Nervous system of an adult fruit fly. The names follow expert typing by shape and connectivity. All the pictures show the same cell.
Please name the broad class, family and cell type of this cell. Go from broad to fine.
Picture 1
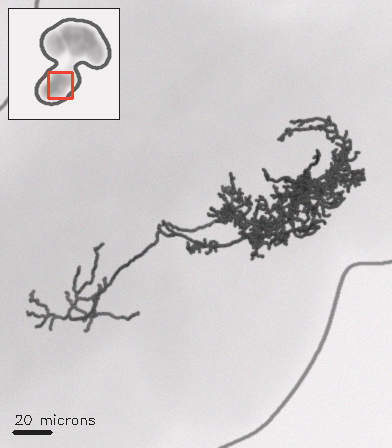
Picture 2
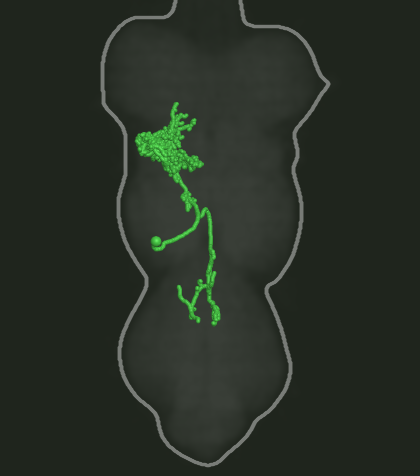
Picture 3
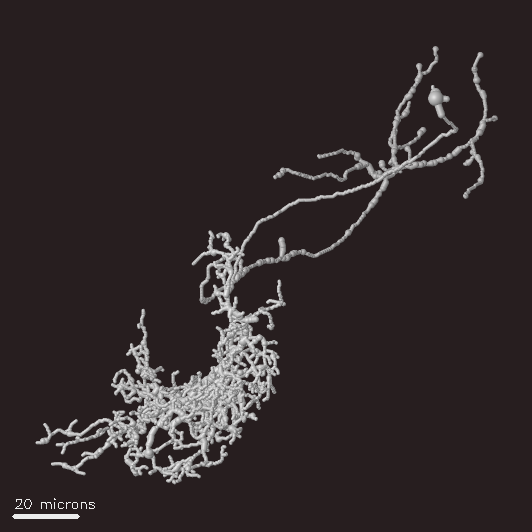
nerve-cord intrinsic neuron; hemilineage 23B; IN23B006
